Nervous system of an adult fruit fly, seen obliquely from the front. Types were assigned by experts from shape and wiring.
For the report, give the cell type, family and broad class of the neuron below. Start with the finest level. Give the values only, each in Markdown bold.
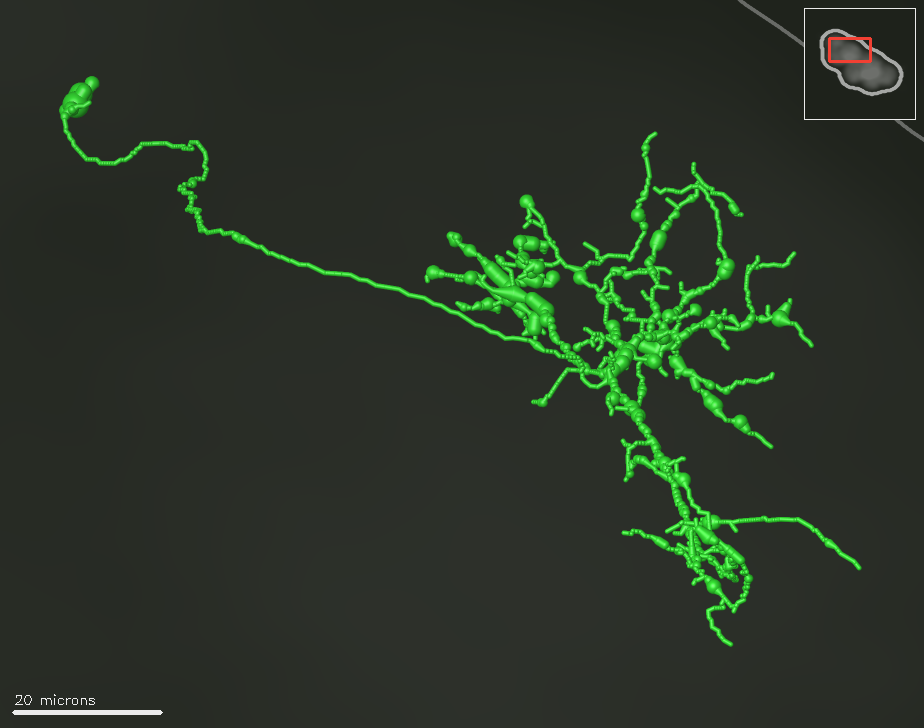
**IN21A049**, **hemilineage 21A**, **nerve-cord intrinsic neuron**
